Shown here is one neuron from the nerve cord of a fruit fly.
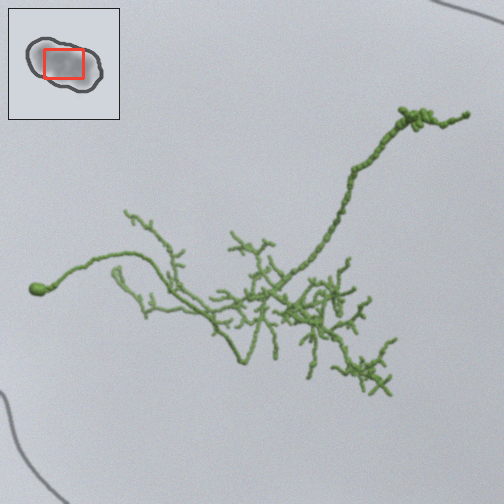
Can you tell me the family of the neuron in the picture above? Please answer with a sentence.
The family is hemilineage 06A.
